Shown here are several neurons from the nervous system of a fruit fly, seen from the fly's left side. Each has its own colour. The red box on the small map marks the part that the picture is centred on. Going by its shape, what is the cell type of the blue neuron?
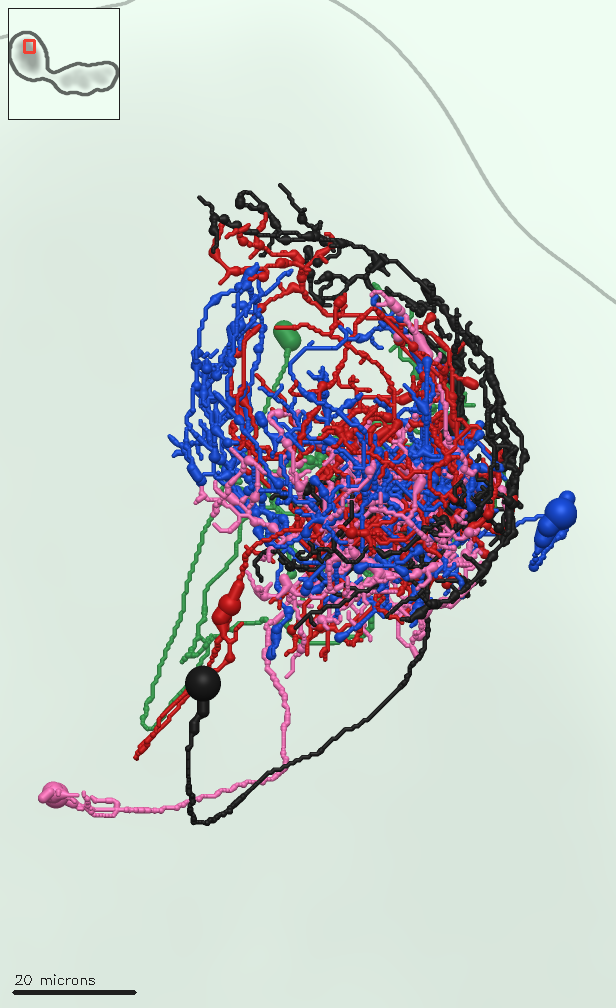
LHPV4j4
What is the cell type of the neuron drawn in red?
LHAV4g14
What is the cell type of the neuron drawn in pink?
LHAV2m1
